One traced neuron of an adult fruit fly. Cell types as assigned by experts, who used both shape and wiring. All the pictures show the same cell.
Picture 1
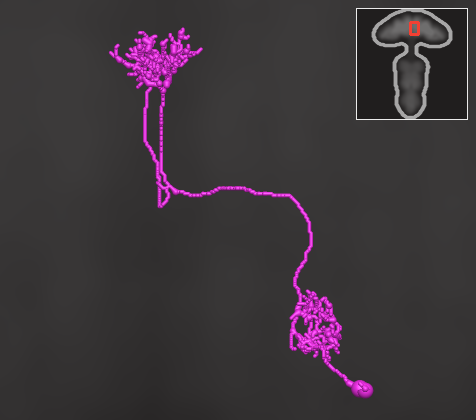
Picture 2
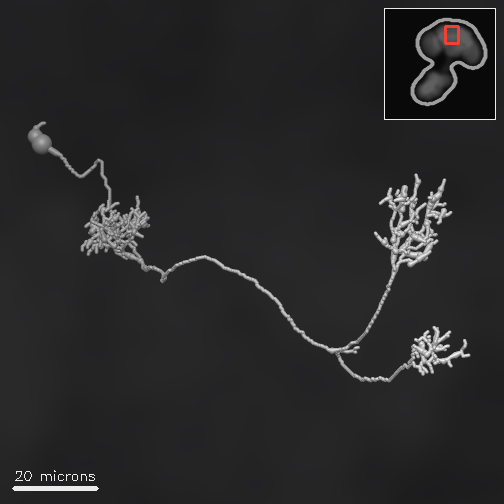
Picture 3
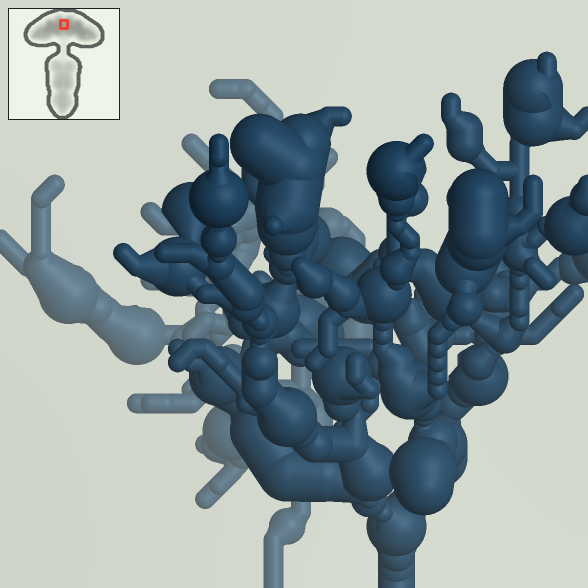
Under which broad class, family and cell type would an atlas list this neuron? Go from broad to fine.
central-brain intrinsic neuron; class CX; PEN_b(PEN2)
